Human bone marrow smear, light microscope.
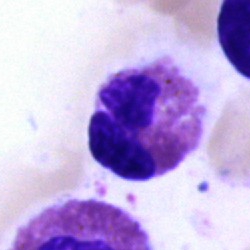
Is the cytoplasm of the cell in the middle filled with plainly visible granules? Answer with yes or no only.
Yes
